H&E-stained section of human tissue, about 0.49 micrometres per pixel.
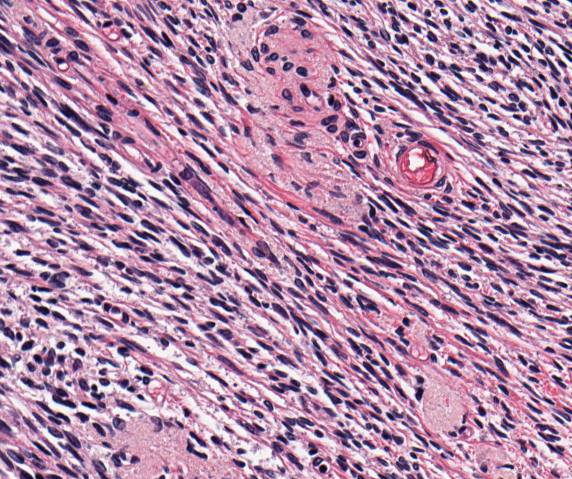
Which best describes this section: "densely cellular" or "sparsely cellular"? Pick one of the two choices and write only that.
Densely cellular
